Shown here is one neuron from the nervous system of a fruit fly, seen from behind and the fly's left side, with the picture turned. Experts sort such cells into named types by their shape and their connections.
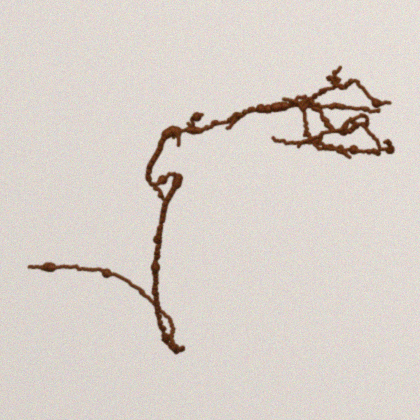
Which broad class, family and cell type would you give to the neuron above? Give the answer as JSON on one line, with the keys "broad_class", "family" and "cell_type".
{"broad_class": "sensory neuron entering the nerve cord", "family": "class gustatory", "cell_type": "WG3"}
